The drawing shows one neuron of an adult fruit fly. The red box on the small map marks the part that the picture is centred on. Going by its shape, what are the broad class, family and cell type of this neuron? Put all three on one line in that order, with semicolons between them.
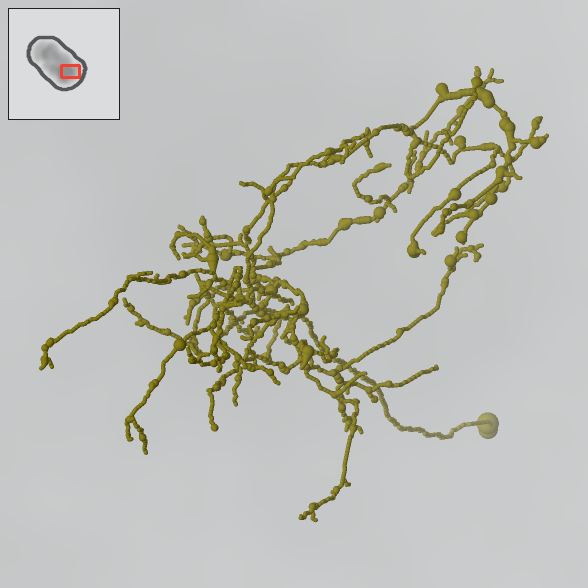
nerve-cord intrinsic neuron; hemilineage 05B; IN05B090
